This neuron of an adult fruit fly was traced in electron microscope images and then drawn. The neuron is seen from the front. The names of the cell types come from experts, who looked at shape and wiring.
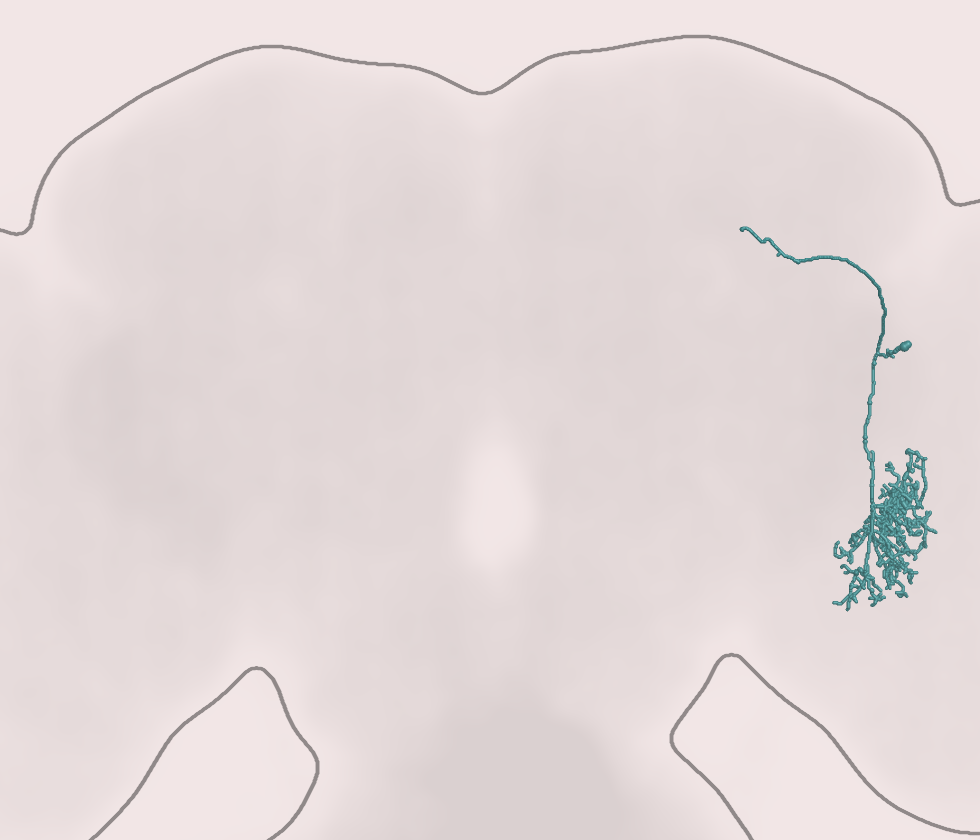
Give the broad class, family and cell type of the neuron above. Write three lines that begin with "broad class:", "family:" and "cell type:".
broad class: visual projection neuron
family: hemilineage VPNd2
cell type: LC10b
